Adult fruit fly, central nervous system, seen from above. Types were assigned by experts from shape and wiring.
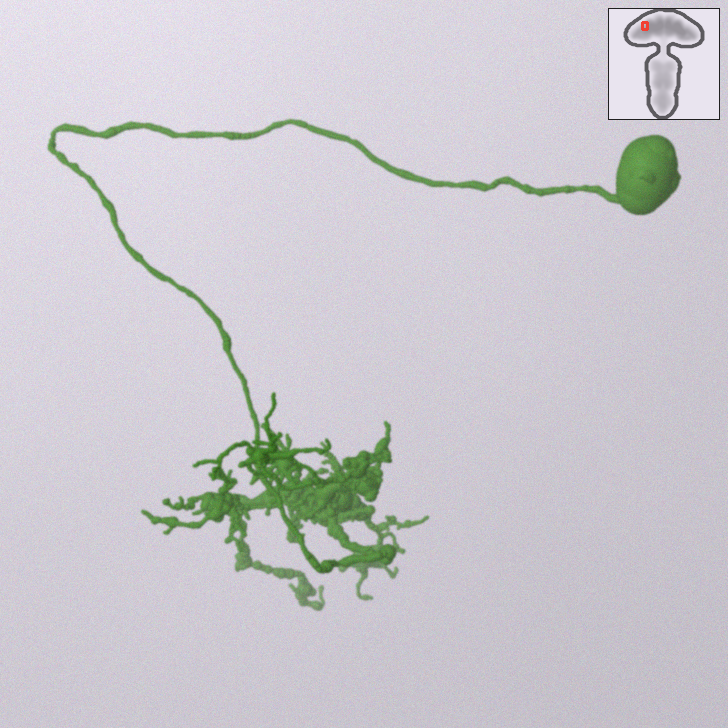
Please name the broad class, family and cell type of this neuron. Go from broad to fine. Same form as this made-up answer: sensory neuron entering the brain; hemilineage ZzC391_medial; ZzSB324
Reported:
optic-lobe intrinsic neuron; Dm; Dm8b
